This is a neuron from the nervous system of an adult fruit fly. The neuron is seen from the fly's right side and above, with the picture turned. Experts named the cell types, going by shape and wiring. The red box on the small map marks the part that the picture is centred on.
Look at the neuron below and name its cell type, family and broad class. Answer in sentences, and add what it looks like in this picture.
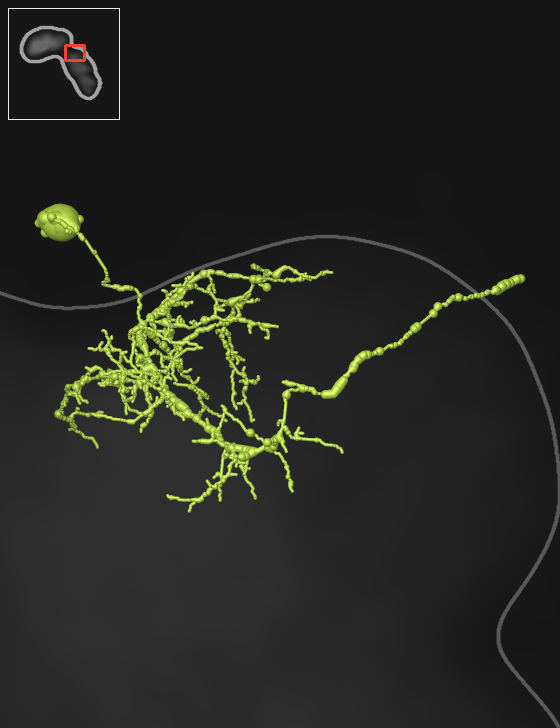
It is of cell type Fe reductor MN. Its family is hemilineage 24B.25B. Its broad class is motor neuron of the nerve cord. Dozens of branch ends can be seen. As drawn here it is wider than it is tall.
